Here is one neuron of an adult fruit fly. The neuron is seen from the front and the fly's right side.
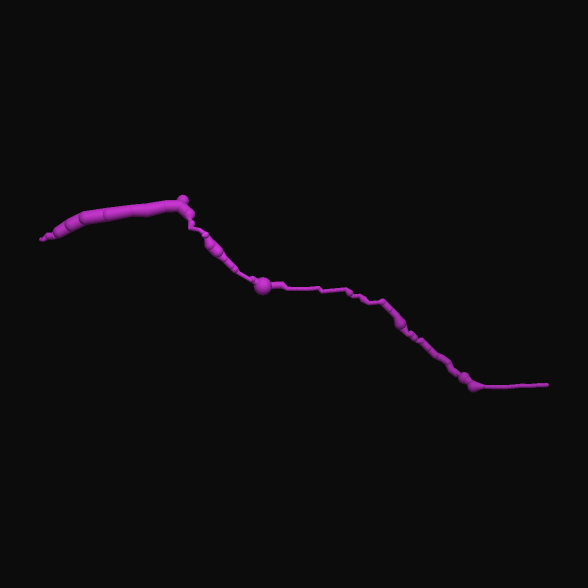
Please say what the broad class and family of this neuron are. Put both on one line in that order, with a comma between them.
photoreceptor or other optic-lobe sensory neuron, class visual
